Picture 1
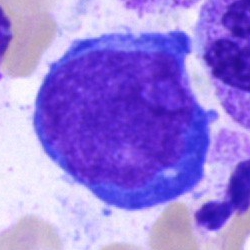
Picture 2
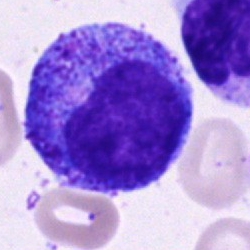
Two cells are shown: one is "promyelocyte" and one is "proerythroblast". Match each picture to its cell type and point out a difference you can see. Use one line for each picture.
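Picture 1 shows a proerythroblast: No granules can be seen in the cytoplasm.
Picture 2 shows a promyelocyte: Many dark purple granules are scattered through the cytoplasm.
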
